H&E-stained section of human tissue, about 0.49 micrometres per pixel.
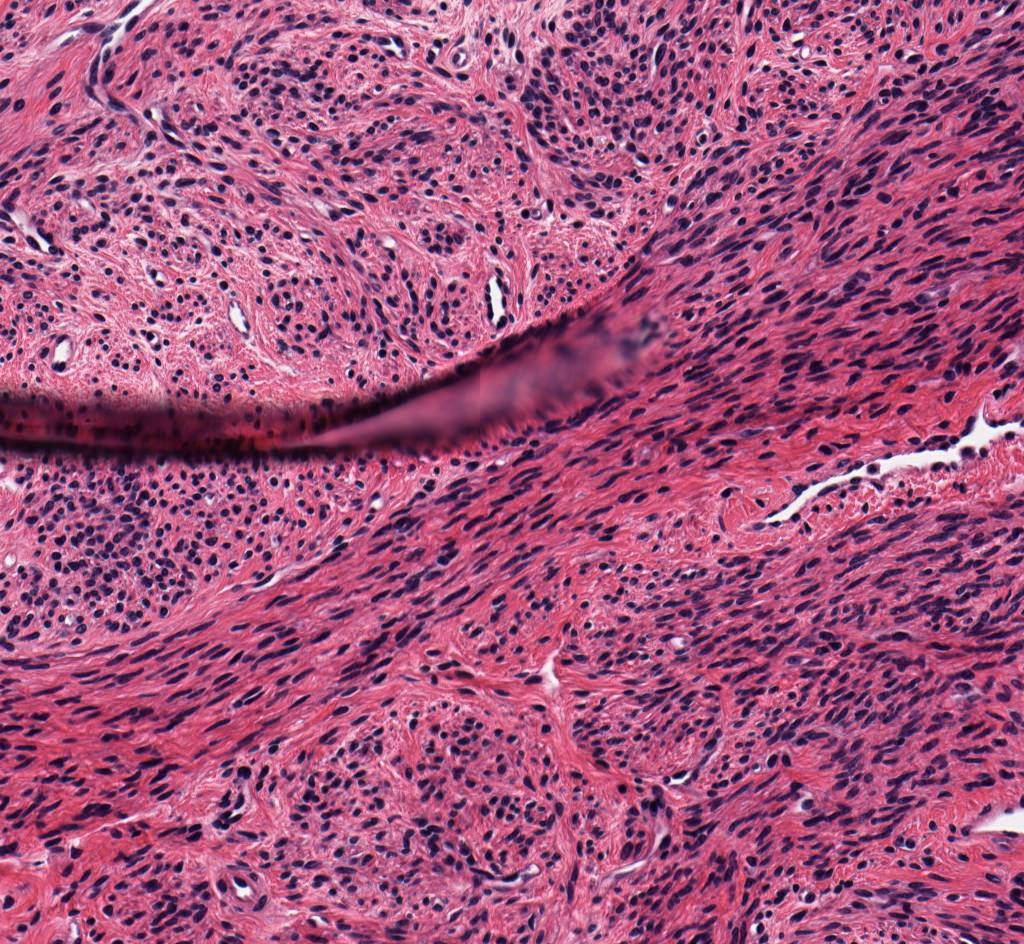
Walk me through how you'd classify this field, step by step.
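That's smooth muscle. Bundles of spindle cells run in different directions and cross each other, with elongated, dark nuclei where they're cut lengthwise and pink, fibrillar cytoplasm between.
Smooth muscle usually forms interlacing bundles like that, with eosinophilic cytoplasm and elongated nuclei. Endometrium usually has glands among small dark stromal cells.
There's no epithelium or gland anywhere here.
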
